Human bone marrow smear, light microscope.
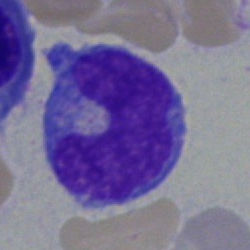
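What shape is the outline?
Roughly round, with a small rounded bleb sticking out at the upper left of the surface.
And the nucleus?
It has a deep notch on its left side, and the blue cytoplasm goes paler inside that notch.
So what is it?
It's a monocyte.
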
